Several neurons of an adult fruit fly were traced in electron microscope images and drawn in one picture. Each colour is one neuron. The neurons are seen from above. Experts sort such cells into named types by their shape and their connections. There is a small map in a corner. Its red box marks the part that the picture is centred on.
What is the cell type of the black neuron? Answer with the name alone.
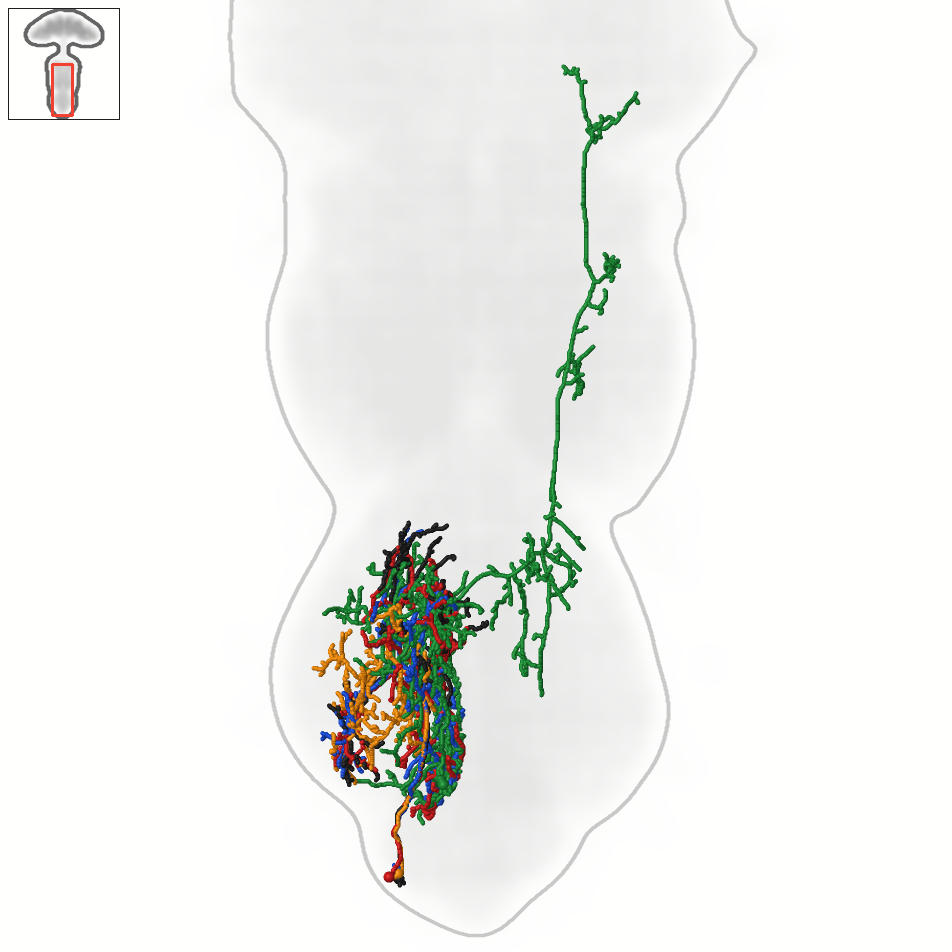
IN21A071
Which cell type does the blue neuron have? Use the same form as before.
IN21A051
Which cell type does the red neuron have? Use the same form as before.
IN21A062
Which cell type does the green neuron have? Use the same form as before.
INXXX065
